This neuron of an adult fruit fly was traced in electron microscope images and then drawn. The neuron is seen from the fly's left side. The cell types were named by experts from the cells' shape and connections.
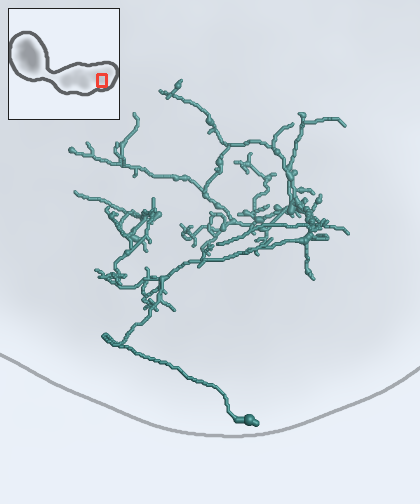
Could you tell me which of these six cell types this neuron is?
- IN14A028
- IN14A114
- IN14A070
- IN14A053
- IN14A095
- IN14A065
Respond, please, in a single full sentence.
It is to cell type IN14A095 that the neuron belongs.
